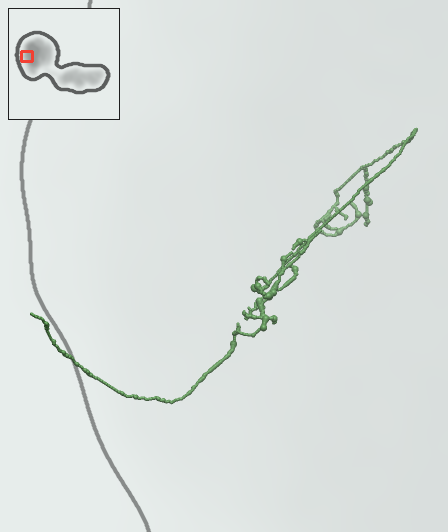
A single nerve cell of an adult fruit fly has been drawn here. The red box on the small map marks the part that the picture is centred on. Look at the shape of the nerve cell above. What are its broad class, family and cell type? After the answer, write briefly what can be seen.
Its broad class is sensory neuron entering the brain. Its family is called class olfactory. Its cell type is ORN_VC5. The drawing shows no cell body. In this view it is wider than it is tall.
